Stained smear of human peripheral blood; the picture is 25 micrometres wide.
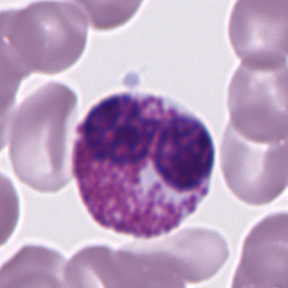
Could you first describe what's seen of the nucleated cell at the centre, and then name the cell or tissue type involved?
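First, the outline is round, smooth and intact. Second, the nuclear lobes lie in the upper half of the cell. Third, coarse reddish-pink granules pack the cytoplasm. Fourth, no nucleoli are visible. It is an eosinophil.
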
